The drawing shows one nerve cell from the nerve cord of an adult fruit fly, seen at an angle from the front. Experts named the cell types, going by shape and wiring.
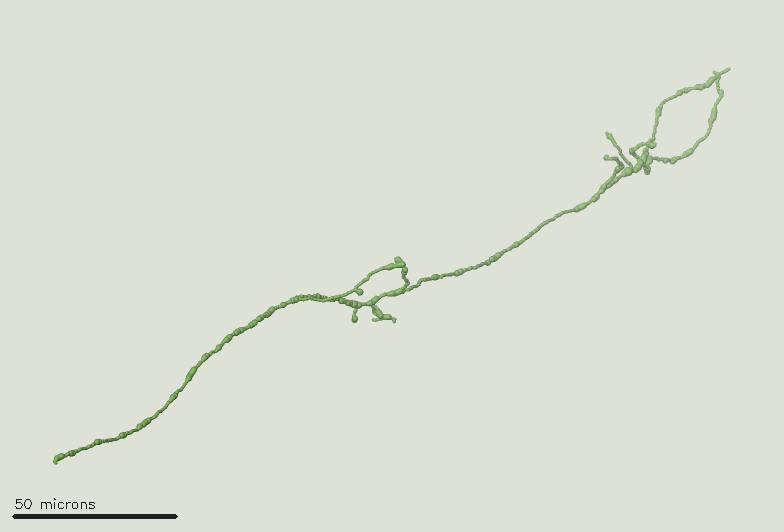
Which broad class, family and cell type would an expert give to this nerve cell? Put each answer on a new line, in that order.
descending neuron
DNpe
DNpe004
